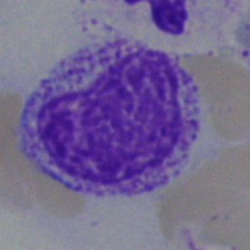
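Myelocyte, central cell, stained human bone marrow smear. Chromatin dark purple, coarsely clumped, paler streaks between clumps. No distinct nucleolus. Cytoplasm filled with many small dark purple granules; no clear vacuoles.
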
